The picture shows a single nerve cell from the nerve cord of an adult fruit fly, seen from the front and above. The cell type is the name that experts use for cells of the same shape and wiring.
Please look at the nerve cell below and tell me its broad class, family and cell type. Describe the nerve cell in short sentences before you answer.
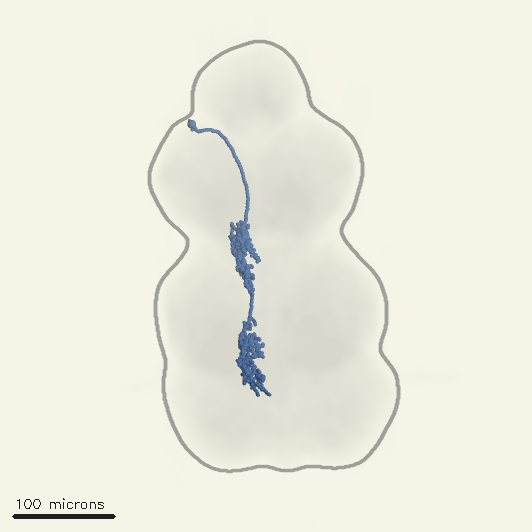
From top to bottom in the picture it spans about 300 microns. As drawn here it is more than twice as tall as it is wide. It is a nerve-cord intrinsic neuron. Its family is hemilineage 09A. The cell type is IN09A029.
